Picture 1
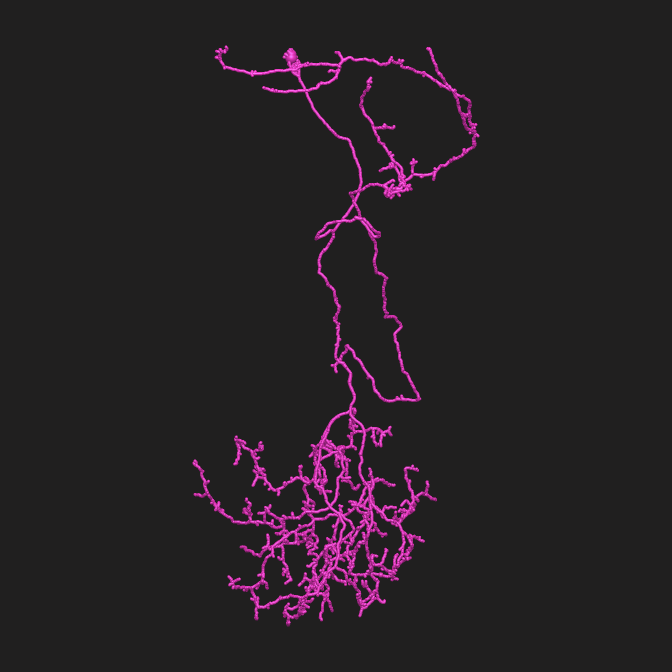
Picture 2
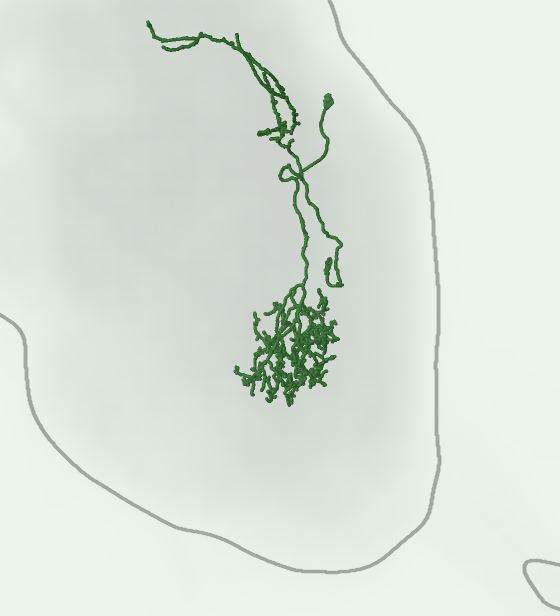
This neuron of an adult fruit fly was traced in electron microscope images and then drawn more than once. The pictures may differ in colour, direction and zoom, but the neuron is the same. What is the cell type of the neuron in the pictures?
LoVP75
